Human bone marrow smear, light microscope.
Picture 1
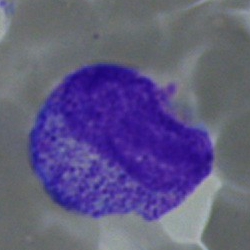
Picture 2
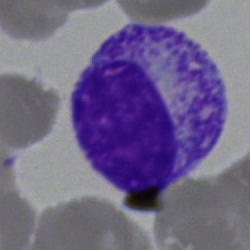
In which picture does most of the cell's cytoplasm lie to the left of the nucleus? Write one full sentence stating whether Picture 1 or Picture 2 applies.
In picture 1, the bulk of the cytoplasm lies to the left of the nucleus.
